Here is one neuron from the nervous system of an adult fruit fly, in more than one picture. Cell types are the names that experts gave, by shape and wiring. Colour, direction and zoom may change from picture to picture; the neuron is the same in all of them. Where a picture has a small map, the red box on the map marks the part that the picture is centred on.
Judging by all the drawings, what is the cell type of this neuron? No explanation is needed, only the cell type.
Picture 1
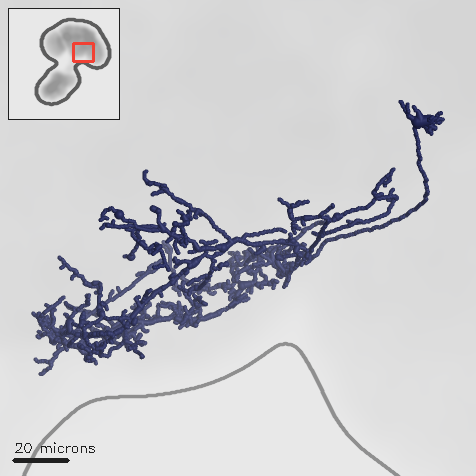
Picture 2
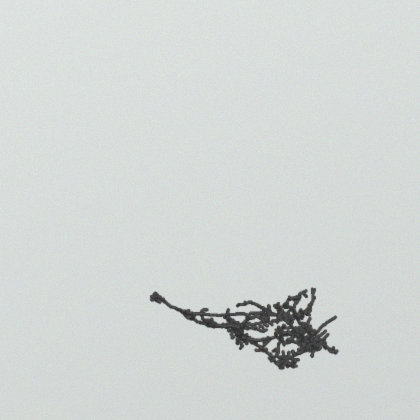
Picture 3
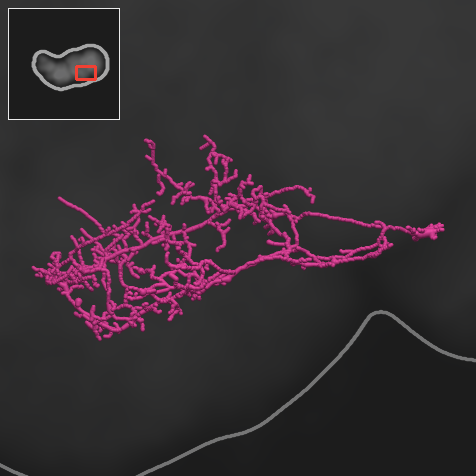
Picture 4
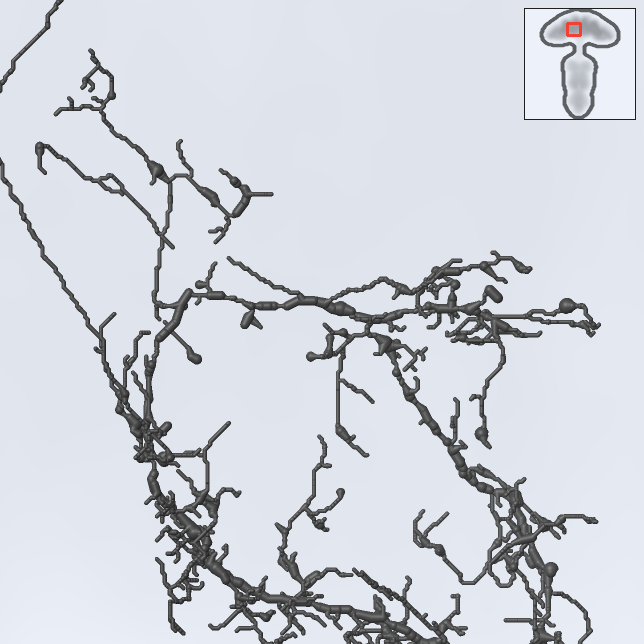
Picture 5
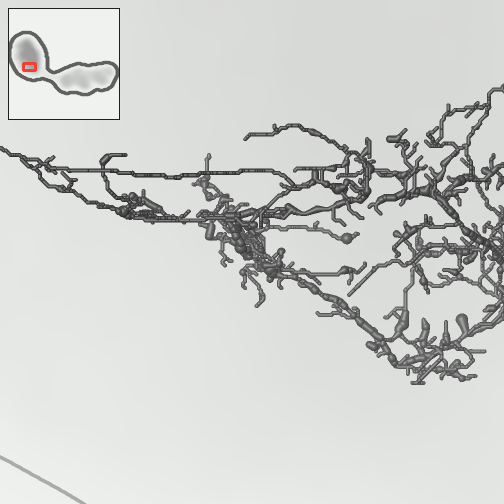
GNG492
